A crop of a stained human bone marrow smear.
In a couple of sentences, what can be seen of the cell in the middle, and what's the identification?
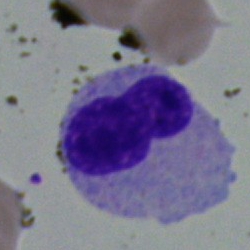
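First, the nucleus: it sits off-centre, towards the upper left. The cytoplasm is plentiful, widest below and to the right of it. I see no clear vacuoles. On the right, the border is slightly uneven. This one is a band neutrophil.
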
